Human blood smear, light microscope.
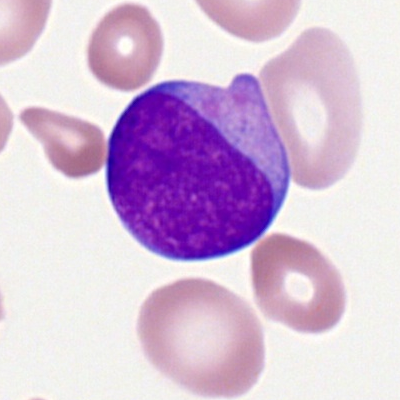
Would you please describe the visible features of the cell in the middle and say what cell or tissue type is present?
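Outline nearly round. Cytoplasm pale lilac-blue, forming a crescent along the upper right side. Small rounded bulge projecting from the cytoplasm at the top. Cell: myeloblast.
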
